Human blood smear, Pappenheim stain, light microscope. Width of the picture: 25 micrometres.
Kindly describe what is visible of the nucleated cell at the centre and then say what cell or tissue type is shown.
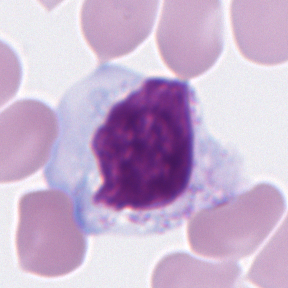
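First, the nucleus measures about 12 by 9 micrometres and lies off-centre toward the upper right, with an uneven, notched edge on its left side. Second, its dark purple chromatin is coarsely clumped, with paler streaks between the clumps. Third, fine reddish-purple granules are most numerous in the cytoplasm below the nucleus. The cell is a large granular lymphocyte.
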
